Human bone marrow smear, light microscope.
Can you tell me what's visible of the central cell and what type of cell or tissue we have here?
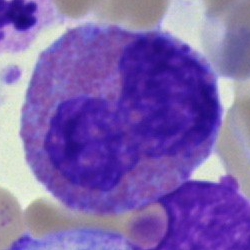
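The outline is round, its edge finely uneven. Dark purple clumped chromatin contains scattered paler spots. Plentiful pinkish-lilac cytoplasm, widest on the left side of the cell, holds fine pink-violet granules throughout. This is an eosinophil.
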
